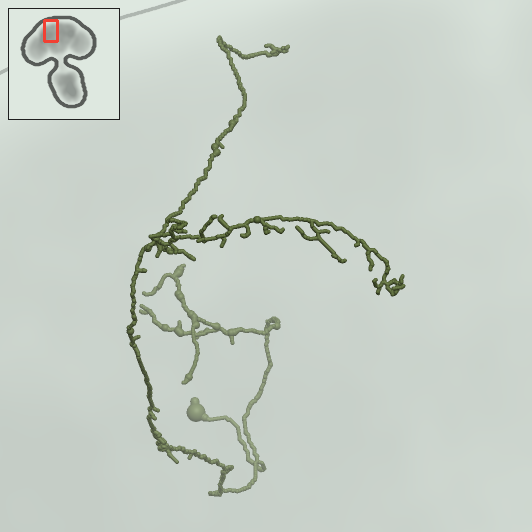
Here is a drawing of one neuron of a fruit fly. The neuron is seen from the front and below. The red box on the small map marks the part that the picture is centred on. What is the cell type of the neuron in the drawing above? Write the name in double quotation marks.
"KCab-p"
